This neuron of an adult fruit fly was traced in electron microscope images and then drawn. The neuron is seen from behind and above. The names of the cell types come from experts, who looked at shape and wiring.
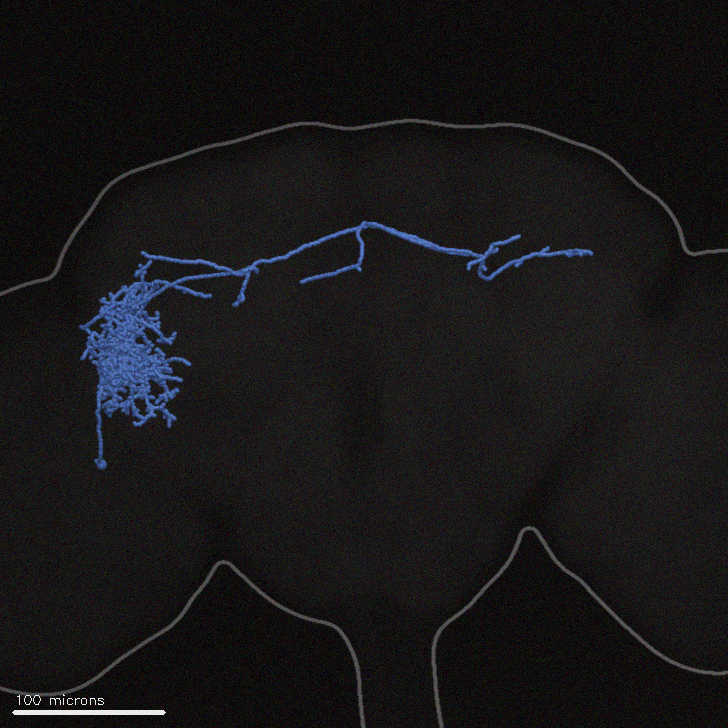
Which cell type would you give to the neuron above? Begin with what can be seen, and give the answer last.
From left to right in the picture it spans about 350 microns. Dozens of branch ends can be seen. It is a central-brain intrinsic neuron. The cell type is AVLP110_a.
